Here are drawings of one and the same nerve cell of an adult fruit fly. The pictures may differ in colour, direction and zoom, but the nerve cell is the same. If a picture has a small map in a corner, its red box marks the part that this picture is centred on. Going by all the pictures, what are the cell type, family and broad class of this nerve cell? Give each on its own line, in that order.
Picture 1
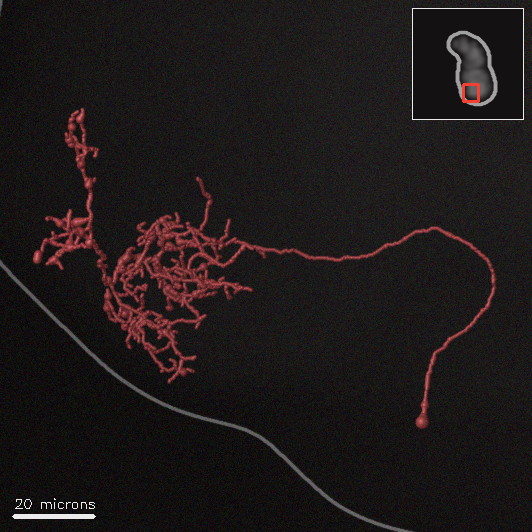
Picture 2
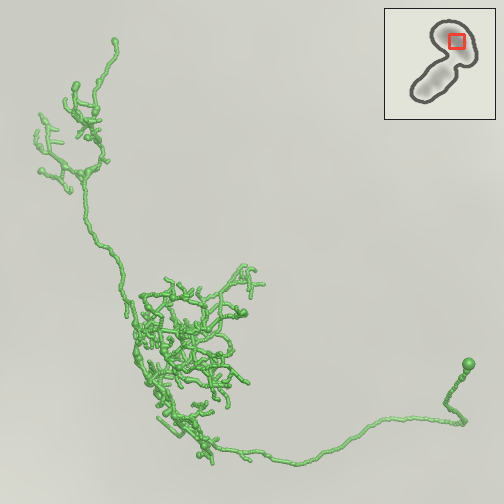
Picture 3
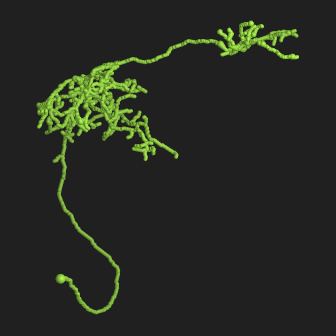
CB4084
hemilineage LHa3
central-brain intrinsic neuron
